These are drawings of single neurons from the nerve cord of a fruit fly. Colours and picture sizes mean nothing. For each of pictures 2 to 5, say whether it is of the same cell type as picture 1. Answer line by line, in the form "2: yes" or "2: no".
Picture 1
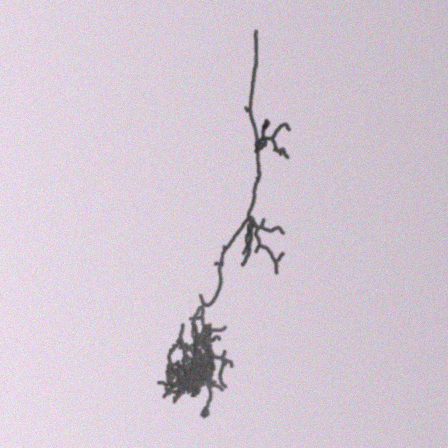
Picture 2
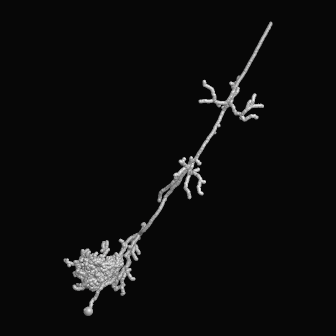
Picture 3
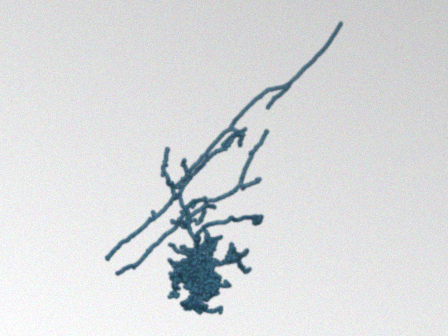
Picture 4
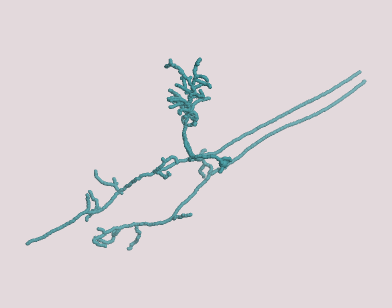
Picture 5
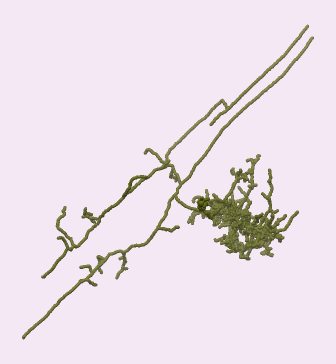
2: yes
3: no
4: no
5: no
